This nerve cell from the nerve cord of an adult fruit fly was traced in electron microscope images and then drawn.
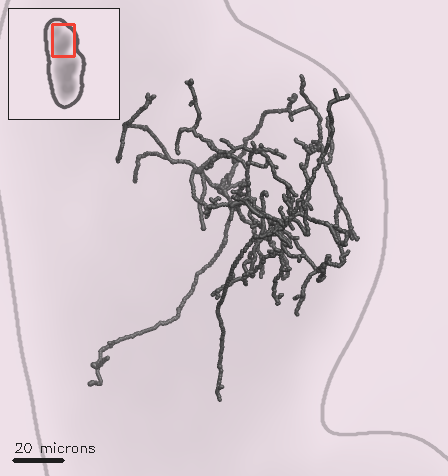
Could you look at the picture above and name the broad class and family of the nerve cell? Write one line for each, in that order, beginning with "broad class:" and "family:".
broad class: sensory neuron entering the nerve cord
family: class chemosensory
